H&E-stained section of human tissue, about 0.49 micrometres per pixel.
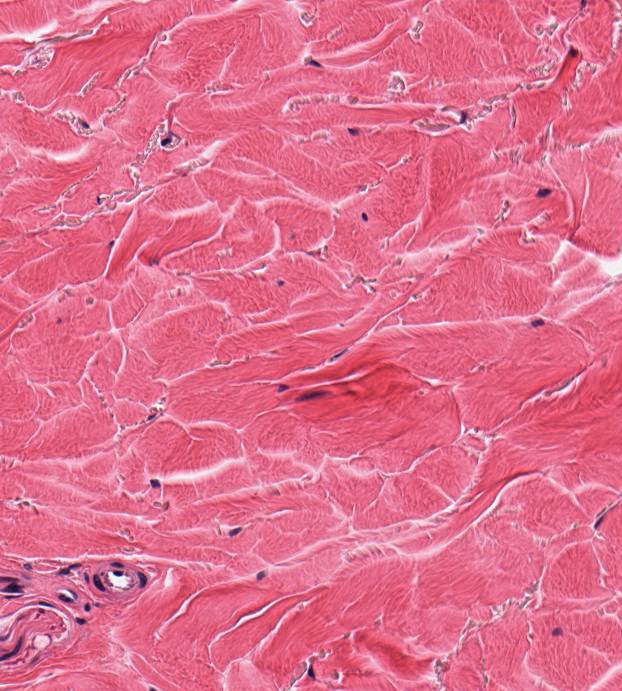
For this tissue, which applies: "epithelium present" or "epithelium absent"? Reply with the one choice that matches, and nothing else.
Epithelium absent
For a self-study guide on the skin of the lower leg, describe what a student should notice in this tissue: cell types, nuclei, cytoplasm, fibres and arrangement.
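Start with the pink fibre bundles filling the field edge to edge. They are cut in many directions, so they interlace rather than run in one line. Within each bundle the pink material has a fine, streaky, fibrillar texture. Narrow white clefts with very little tissue separate them. Notice that no fat cells appear anywhere.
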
